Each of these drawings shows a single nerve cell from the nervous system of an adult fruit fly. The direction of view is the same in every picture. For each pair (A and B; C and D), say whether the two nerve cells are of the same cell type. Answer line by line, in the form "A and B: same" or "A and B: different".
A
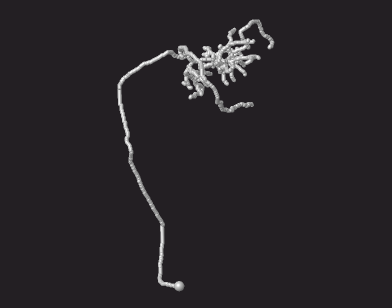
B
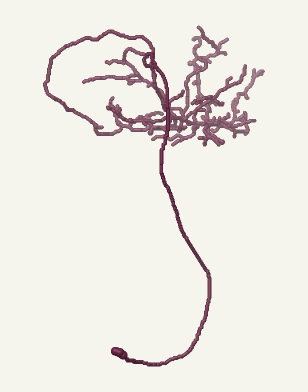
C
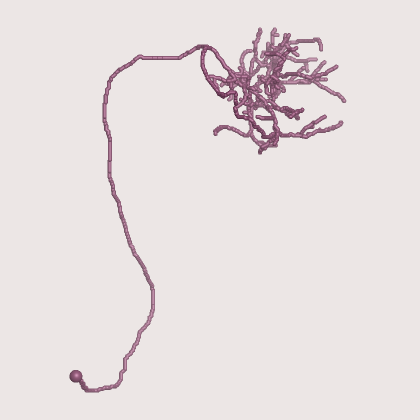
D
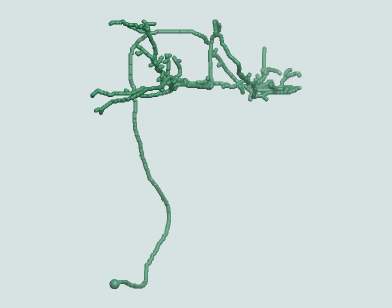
A and B: different
C and D: different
